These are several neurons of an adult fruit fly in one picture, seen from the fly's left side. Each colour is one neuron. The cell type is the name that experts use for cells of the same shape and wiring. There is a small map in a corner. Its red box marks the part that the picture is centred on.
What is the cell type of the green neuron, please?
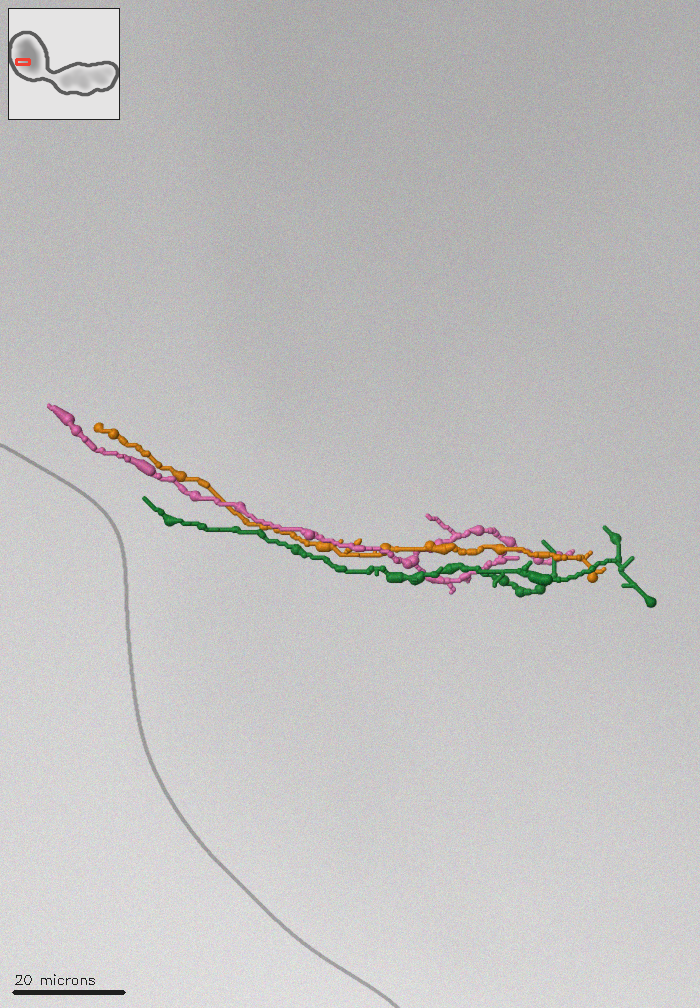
JO-B2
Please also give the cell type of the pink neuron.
JO-B1_a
